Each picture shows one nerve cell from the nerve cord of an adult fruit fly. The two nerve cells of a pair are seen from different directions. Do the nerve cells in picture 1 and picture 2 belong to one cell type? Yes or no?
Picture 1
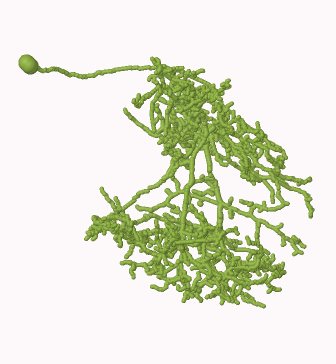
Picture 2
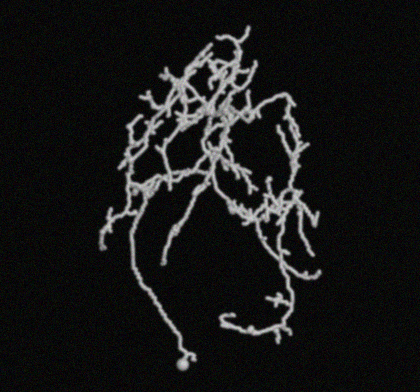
no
